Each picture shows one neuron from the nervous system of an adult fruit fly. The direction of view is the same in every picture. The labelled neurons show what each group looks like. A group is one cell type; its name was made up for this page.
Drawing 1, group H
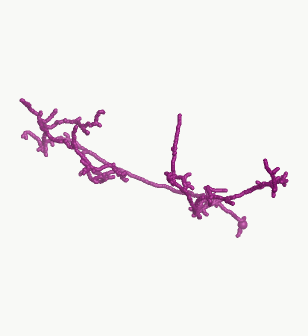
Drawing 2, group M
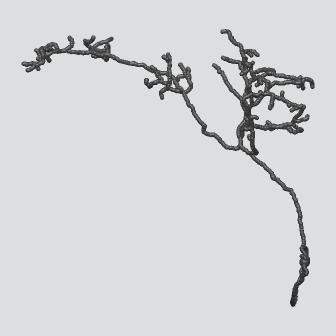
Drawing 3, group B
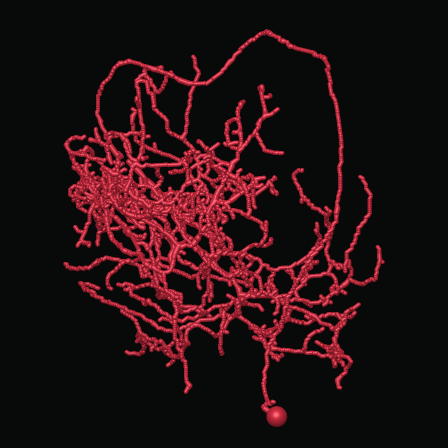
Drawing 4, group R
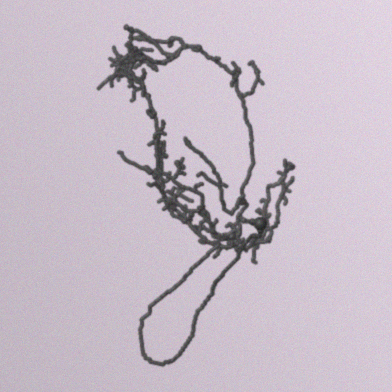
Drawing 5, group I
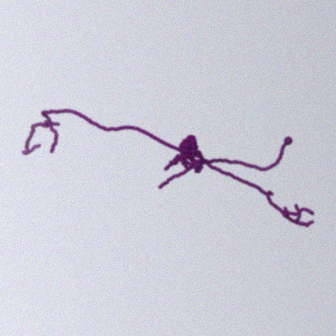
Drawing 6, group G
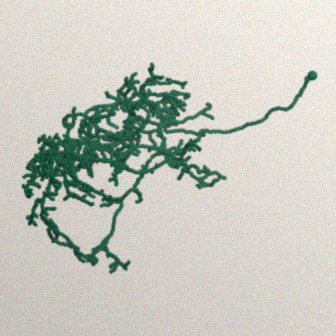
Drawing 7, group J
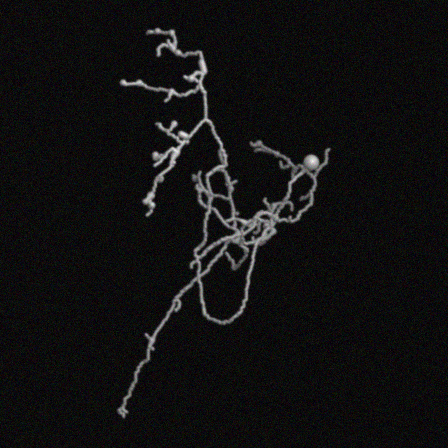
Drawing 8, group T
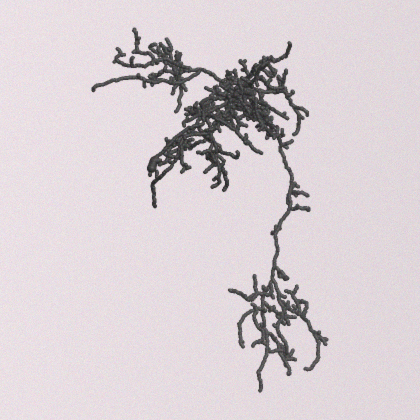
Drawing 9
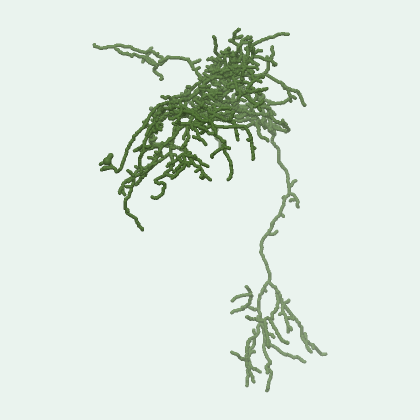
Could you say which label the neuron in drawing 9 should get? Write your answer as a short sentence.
It belongs to group T.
